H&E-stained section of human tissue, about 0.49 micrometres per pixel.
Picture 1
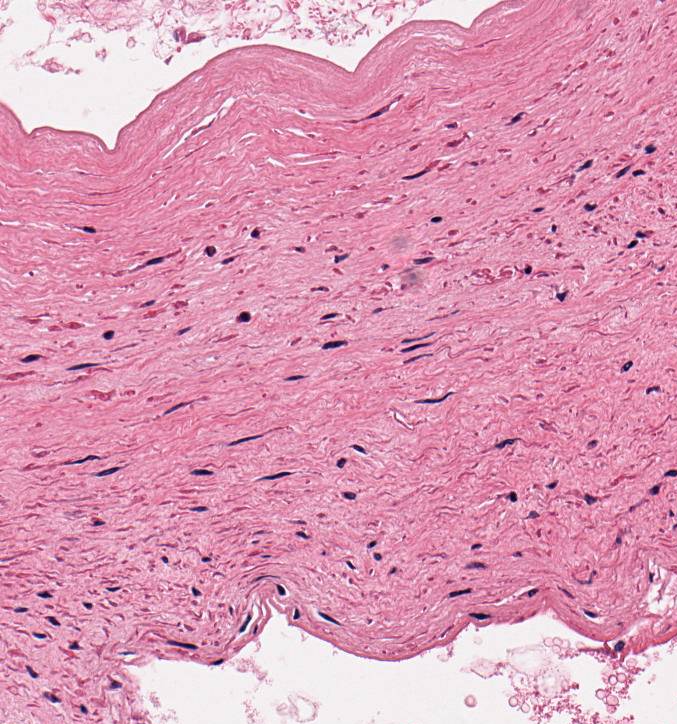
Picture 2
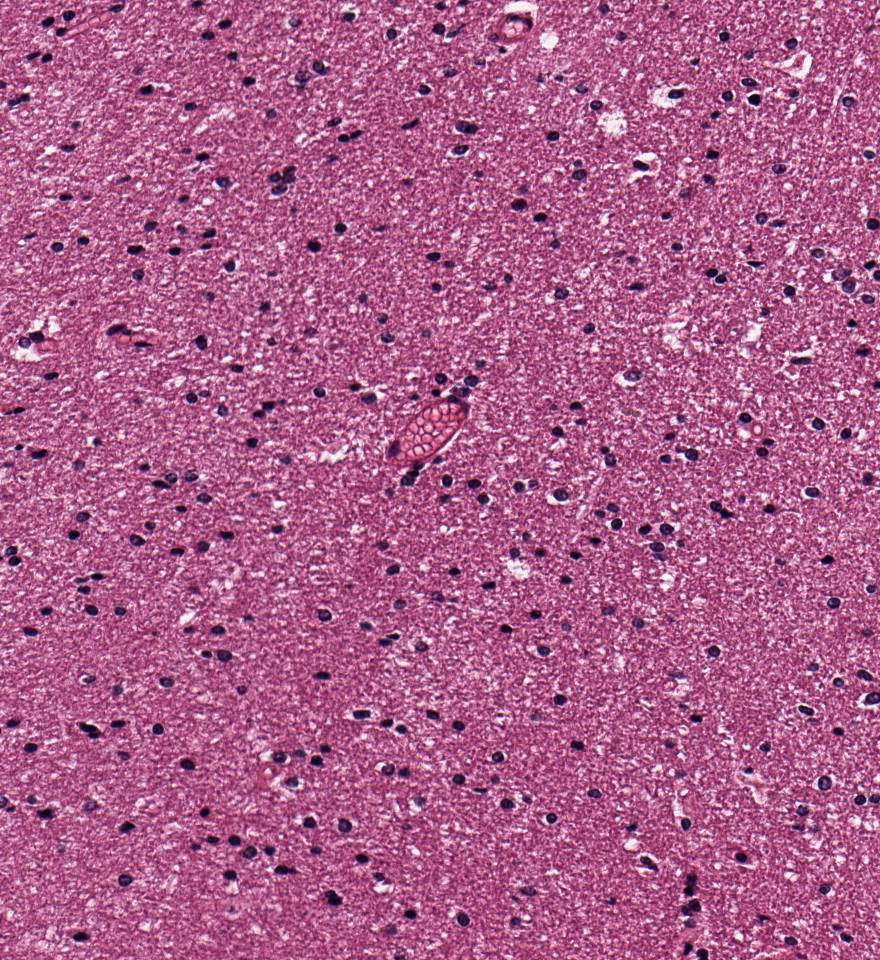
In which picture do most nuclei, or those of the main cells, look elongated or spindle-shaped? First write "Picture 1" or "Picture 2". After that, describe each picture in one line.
Picture 1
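What picture 1 shows: The nuclei are dark and mostly elongated, spindle-shaped, and lie along the direction of the fibres.
What picture 2 shows: Numerous small, round, dark-blue nuclei are scattered fairly evenly across the entire field.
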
